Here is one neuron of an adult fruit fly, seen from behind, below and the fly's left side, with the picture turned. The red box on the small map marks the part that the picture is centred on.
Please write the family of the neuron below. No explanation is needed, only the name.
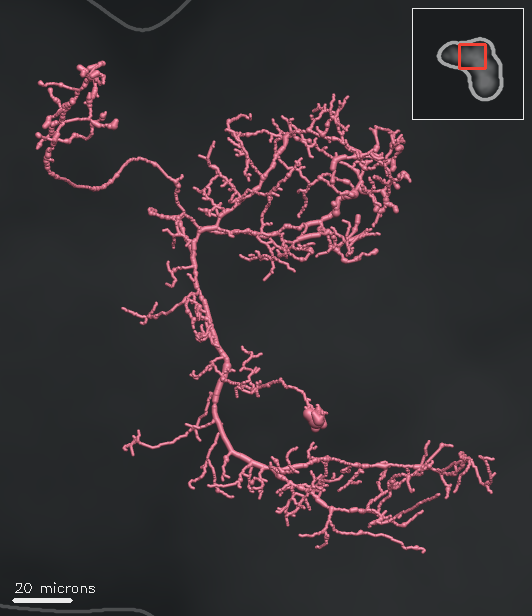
hemilineage 12B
